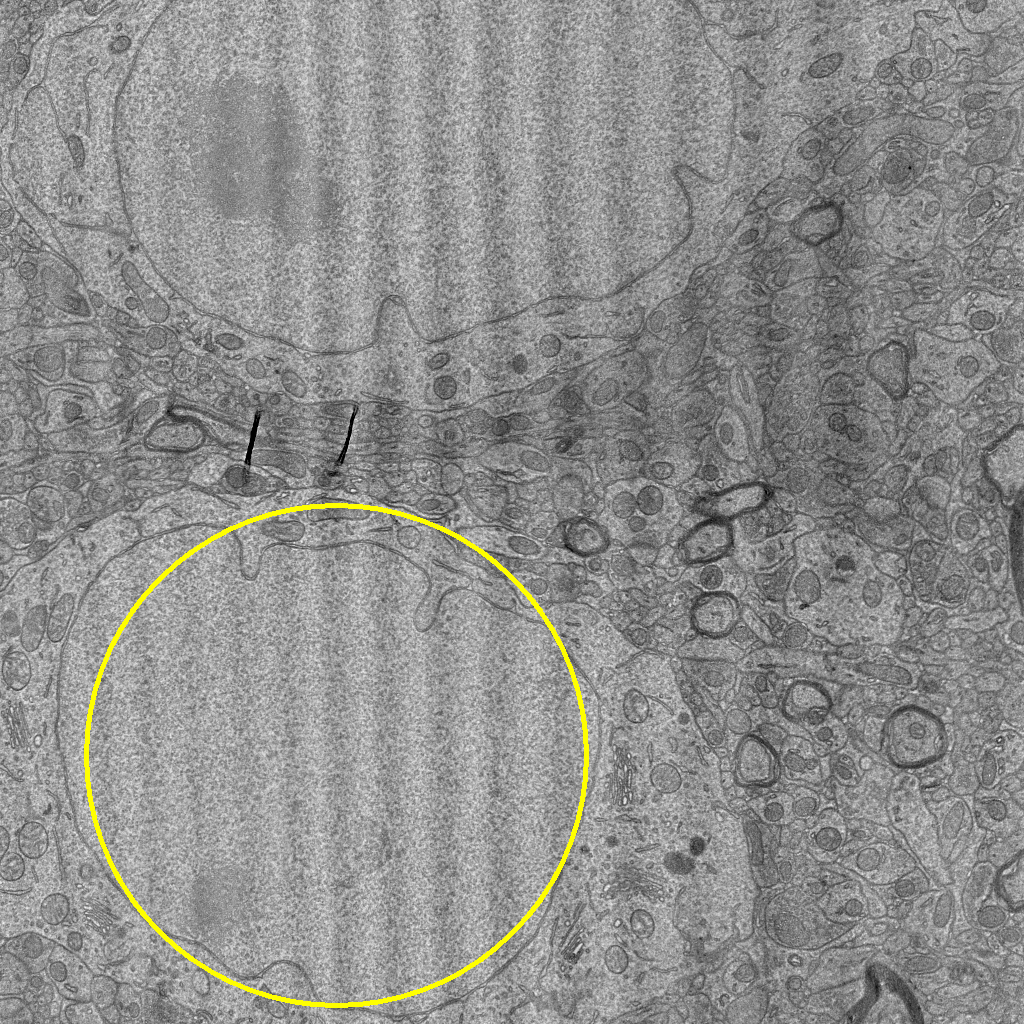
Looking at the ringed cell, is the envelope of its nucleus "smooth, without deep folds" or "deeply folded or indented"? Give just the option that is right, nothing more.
Deeply folded or indented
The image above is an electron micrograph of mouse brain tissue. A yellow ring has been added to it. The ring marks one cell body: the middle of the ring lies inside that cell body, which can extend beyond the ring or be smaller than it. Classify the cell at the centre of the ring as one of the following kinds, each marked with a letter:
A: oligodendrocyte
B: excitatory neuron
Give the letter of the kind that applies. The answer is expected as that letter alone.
B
